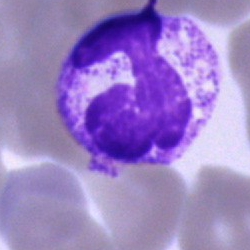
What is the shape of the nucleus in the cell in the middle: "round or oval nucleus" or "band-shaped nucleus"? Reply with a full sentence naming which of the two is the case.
Drawn out into a curved band, the nucleus has no separate lobes.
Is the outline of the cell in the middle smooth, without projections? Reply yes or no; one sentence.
No, along its edge the cell is rough, not smooth.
